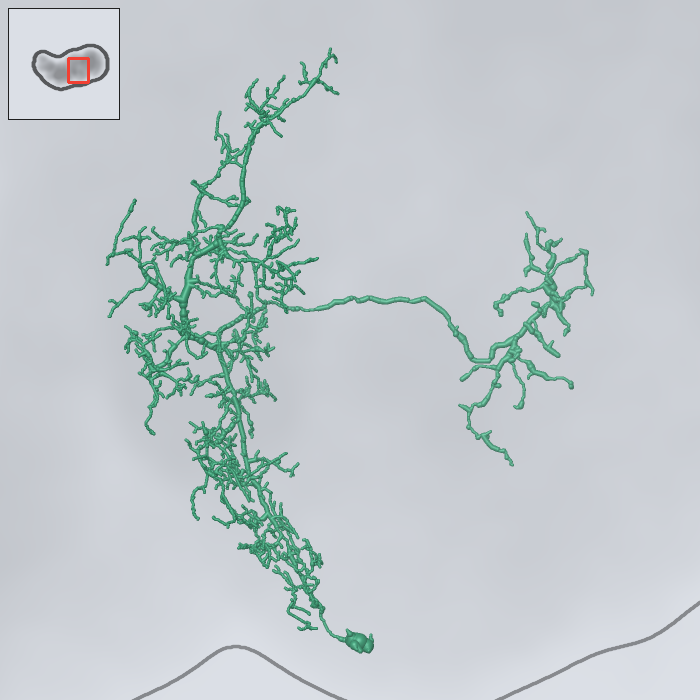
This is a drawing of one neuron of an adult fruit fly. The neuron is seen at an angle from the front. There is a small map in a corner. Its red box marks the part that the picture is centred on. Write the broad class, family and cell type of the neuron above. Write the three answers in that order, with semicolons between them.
central-brain intrinsic neuron; hemilineage LB6; CB0671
